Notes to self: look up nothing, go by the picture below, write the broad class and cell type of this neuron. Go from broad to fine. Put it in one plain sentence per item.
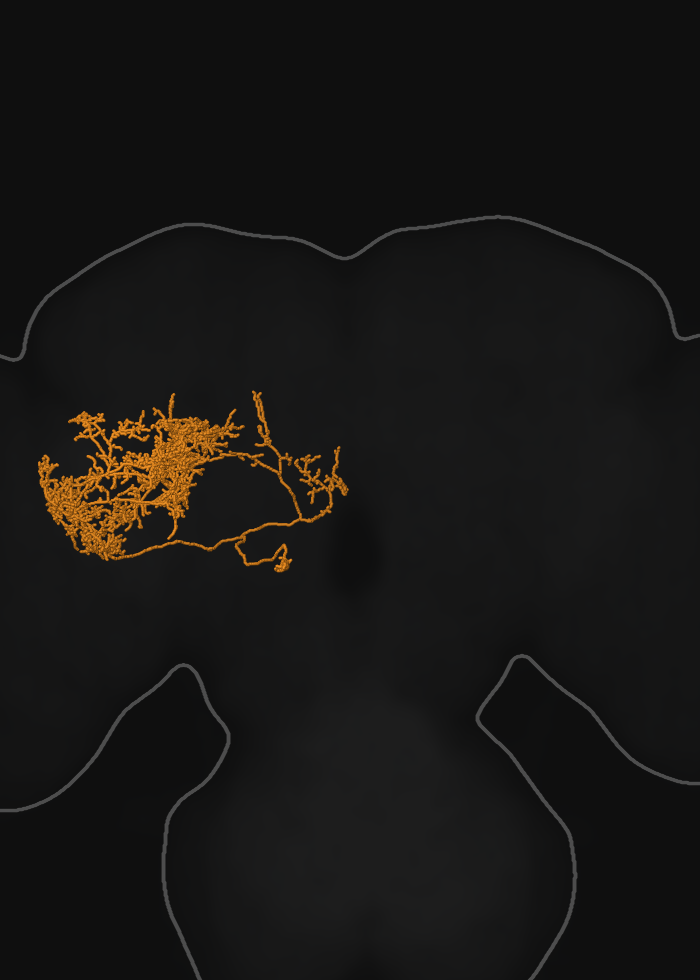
A central-brain intrinsic neuron, type AVLP449.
